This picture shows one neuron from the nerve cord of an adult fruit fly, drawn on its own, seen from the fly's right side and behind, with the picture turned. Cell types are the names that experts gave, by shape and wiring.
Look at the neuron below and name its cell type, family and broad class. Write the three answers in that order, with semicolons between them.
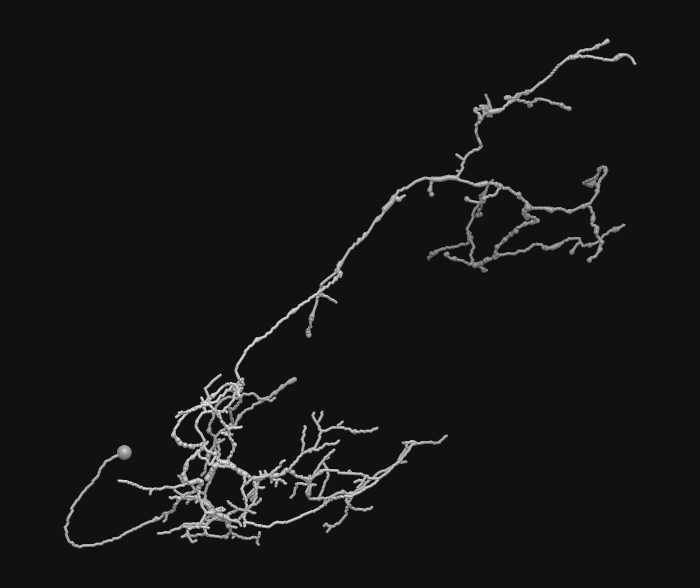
IN19B047; hemilineage 19B; nerve-cord intrinsic neuron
